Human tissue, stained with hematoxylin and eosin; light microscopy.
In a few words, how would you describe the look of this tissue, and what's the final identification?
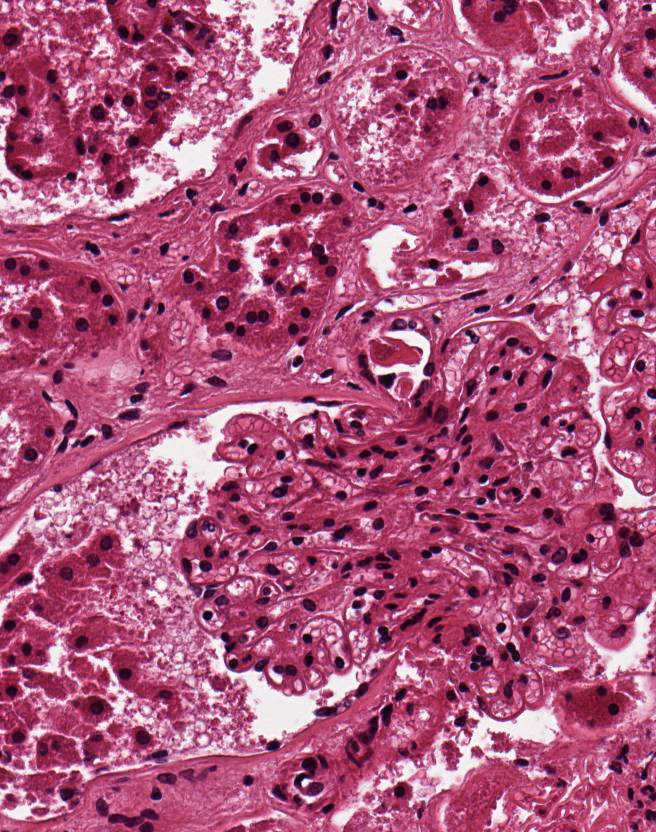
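First, Bowman's space: clear, separating the tuft from its capsule along the tuft's lower left side. Second, tubules: many lumina, notably at left middle, hold pale, bubbly vacuolated debris. Third, a small vessel with red blood cells lies just above the tuft's upper pole. Tissue: renal cortex.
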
